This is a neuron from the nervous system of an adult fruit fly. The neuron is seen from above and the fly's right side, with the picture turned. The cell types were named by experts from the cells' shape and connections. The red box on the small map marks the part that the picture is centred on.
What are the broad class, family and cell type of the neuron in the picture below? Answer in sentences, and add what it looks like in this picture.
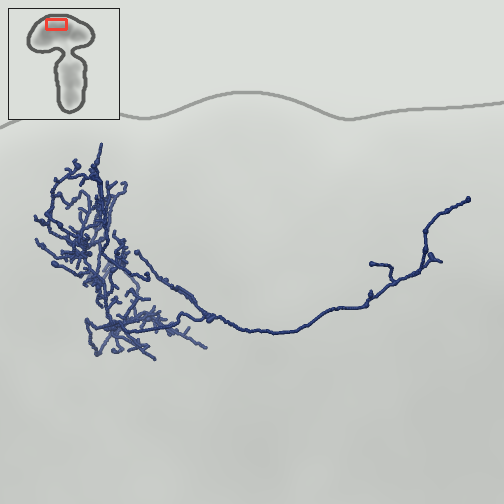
It is a central-brain intrinsic neuron. Its family is hemilineage ALv2. The cell type is CB3417. It lies in the brain. Dozens of branch ends can be seen.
